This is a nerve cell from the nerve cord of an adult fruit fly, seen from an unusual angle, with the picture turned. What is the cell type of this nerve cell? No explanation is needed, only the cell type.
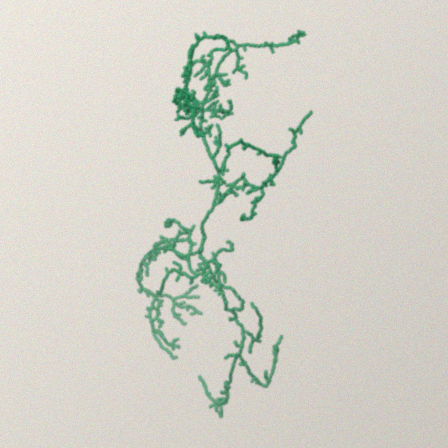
IN03A052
